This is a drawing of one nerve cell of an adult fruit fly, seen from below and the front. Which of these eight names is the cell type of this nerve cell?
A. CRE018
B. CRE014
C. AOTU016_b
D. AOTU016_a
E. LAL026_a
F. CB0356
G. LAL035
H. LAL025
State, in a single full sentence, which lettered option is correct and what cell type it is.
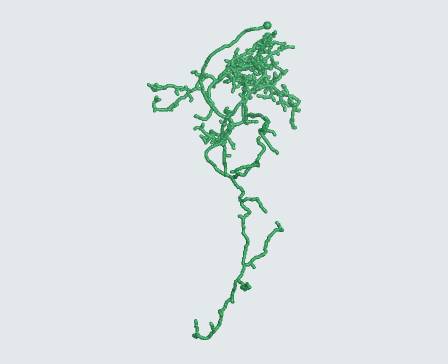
The type of cell that the nerve cell represents is CB0356, option F.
